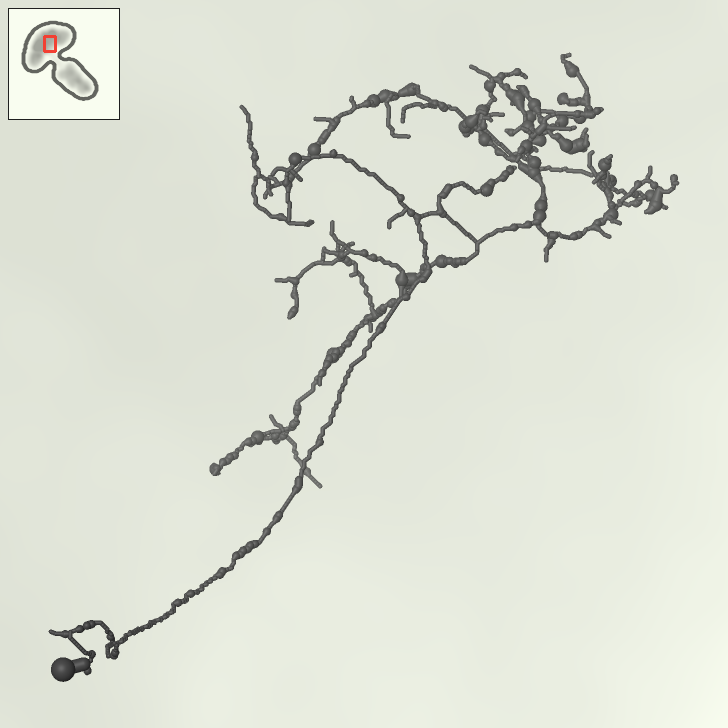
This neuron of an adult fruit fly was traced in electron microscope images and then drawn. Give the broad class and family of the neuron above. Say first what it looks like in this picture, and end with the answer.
It lies in the brain. The cell body can be seen at the lower left of the picture. The picture shows dozens of branch ends. Its broad class is central-brain intrinsic neuron. Its family is hemilineage MX3.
